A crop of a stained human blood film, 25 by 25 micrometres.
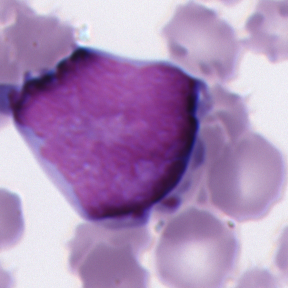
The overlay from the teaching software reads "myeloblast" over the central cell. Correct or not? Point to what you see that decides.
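Angular rather than round, the outline of this cell encloses a nucleus that fills almost all of it. Neither granules nor vacuoles appear, and several red cells rest against its right edge.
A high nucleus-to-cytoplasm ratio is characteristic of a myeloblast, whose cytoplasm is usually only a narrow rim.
The nearly filled cell agrees with that.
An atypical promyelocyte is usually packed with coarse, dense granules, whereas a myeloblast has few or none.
The absence of granules speaks against atypical promyelocyte and fits myeloblast. Myeloblast, the name offered, fits.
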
